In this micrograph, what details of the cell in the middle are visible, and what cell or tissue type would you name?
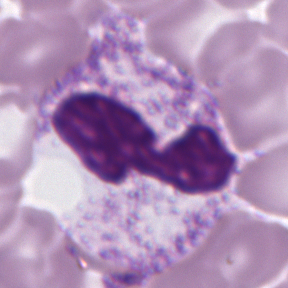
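Two lobes, joined by a short, thick band, make up the nucleus, and the left lobe is larger than the right. The chromatin is dense and dark purple, while the cytoplasm is abundant and very pale. This cell is a segmented neutrophil.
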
